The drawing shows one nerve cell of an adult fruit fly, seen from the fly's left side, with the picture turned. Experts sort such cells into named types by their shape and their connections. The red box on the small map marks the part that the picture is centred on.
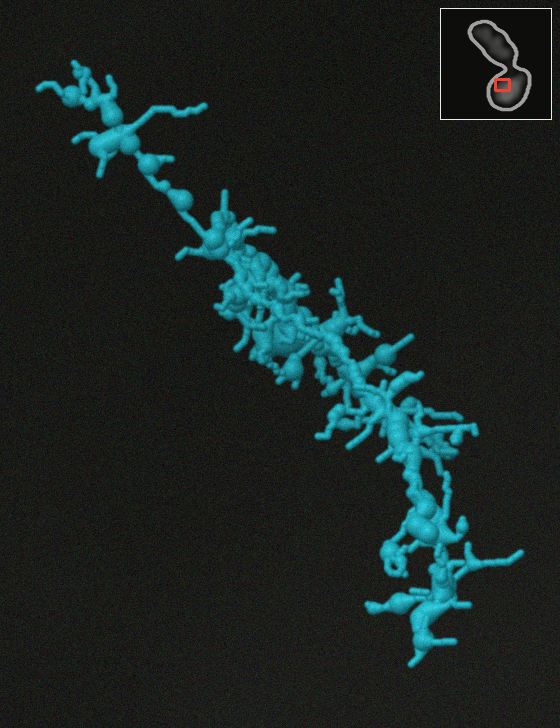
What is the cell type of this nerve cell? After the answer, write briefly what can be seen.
It is of cell type TmY5a. Its broad class is optic-lobe intrinsic neuron. The picture shows dozens of branch ends. In this view it is about as wide as it is tall.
